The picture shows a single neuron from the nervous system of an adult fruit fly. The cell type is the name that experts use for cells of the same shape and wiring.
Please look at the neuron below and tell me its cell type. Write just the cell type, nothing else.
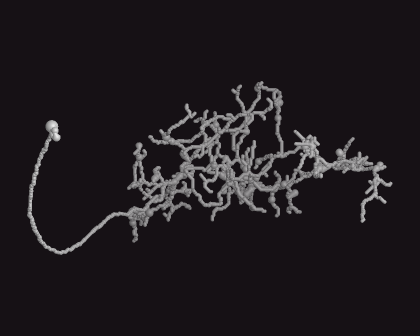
SMP191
